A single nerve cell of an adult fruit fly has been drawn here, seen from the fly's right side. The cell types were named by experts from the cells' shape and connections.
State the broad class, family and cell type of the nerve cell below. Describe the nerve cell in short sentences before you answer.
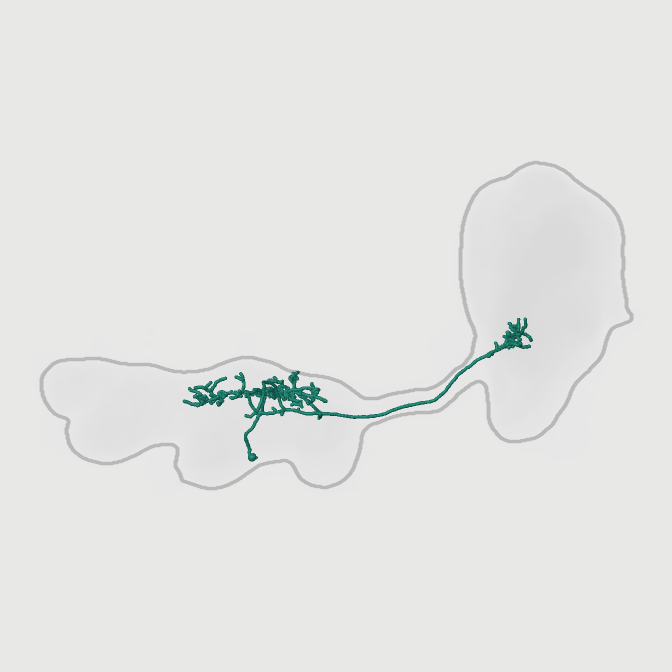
As drawn here it is wider than it is tall. This is an ascending neuron. The family is hemilineage 02A. The cell type is AN02A009.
